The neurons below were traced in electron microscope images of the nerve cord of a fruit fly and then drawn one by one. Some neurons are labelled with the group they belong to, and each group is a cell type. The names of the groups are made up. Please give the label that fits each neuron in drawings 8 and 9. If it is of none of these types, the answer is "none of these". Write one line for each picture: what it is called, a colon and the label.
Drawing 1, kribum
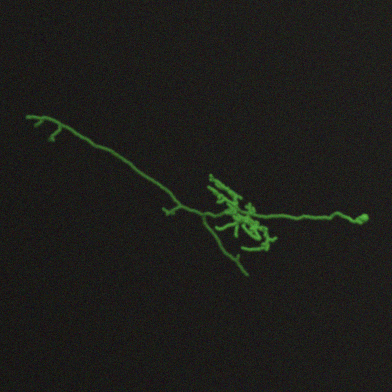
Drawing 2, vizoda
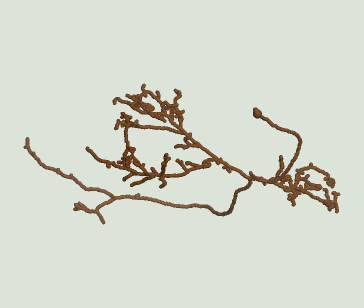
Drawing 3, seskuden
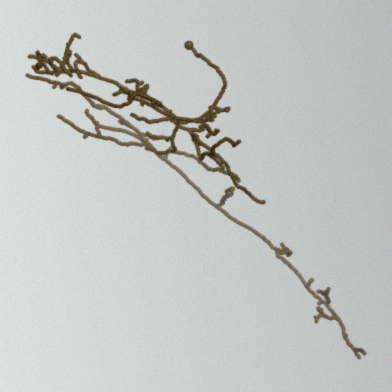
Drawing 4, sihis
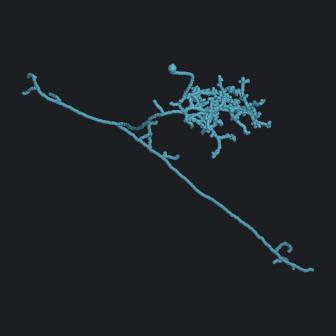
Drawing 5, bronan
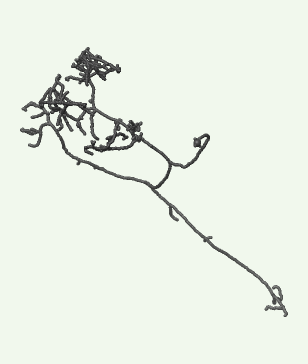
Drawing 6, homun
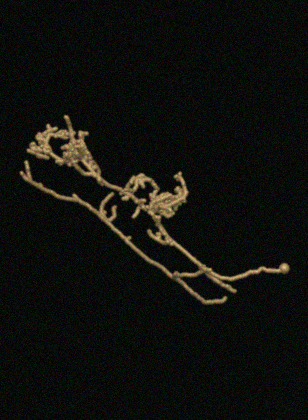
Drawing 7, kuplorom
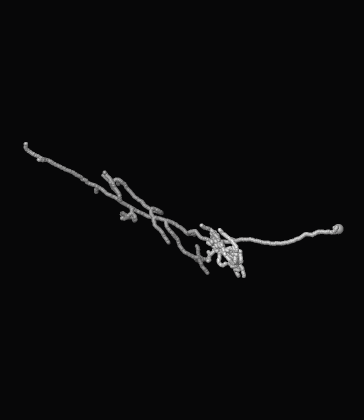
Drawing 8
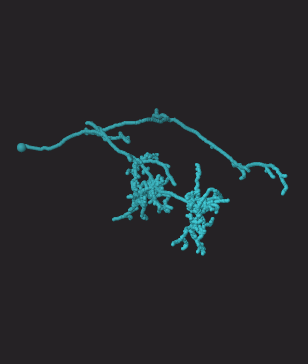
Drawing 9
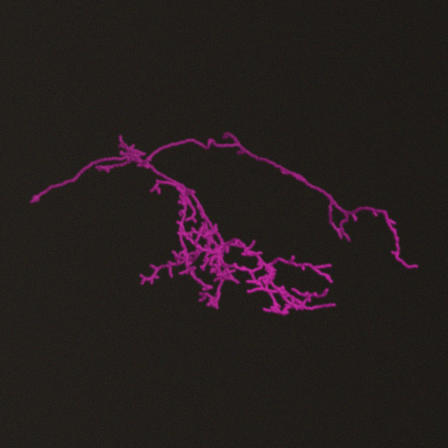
8: homun
9: homun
